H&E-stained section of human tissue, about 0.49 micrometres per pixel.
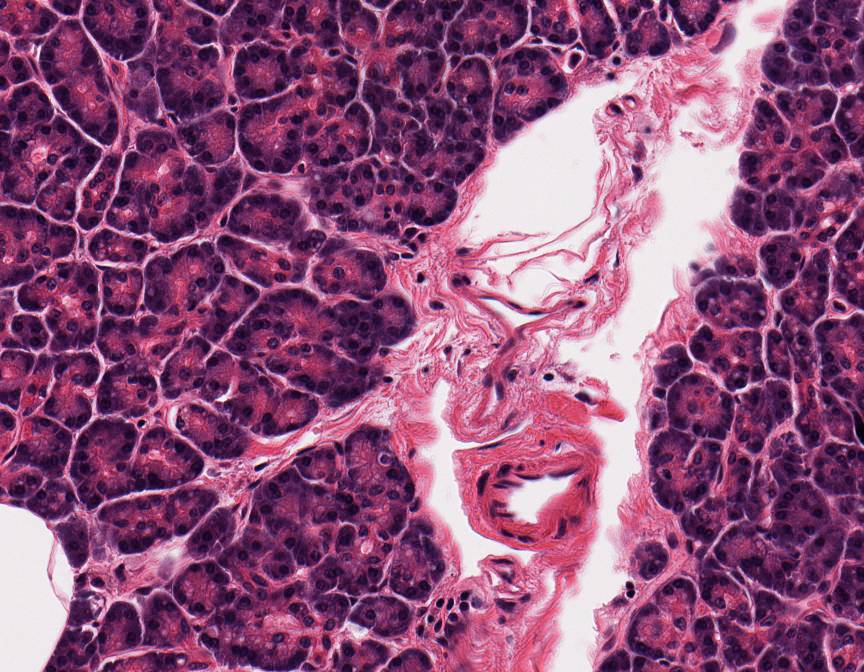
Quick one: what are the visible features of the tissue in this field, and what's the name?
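Closely packed glandular acini occupy the left and right of the field, separated by a band of loose connective tissue that runs from the top right toward the lower centre. Each acinus is a small rounded cluster of pyramidal cells arranged around a tiny central lumen. The acinar cell nuclei are round, dark and set toward the cell base. The cytoplasm is deep purple at the base and paler pink toward the acinar centre. The tissue is pancreas.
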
